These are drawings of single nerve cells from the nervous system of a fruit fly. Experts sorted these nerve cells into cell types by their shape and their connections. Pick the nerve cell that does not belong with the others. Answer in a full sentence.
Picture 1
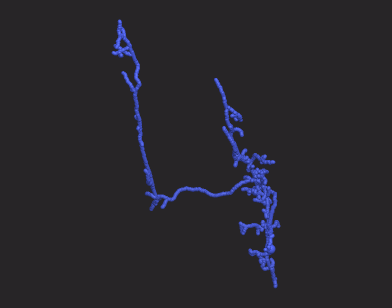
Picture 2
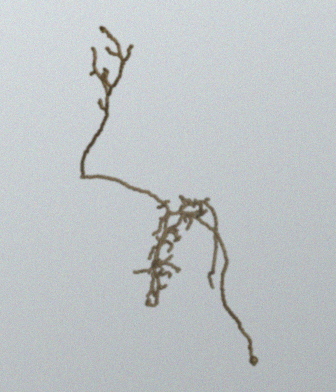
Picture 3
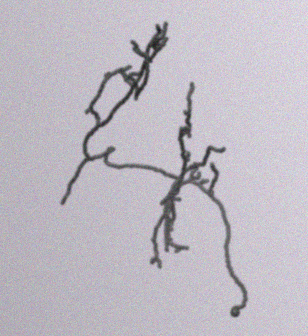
The nerve cell in picture 1 is of another cell type than the rest.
